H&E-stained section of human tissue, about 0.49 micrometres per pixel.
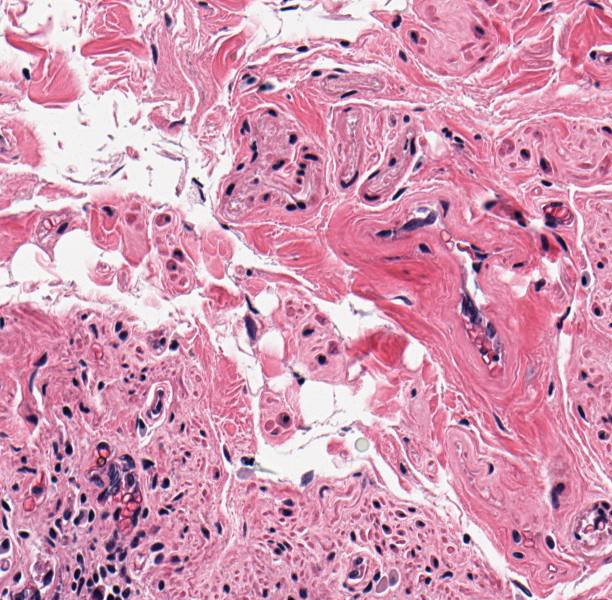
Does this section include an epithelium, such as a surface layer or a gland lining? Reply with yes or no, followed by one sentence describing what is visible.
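No. No epithelium lines any surface in this field.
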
